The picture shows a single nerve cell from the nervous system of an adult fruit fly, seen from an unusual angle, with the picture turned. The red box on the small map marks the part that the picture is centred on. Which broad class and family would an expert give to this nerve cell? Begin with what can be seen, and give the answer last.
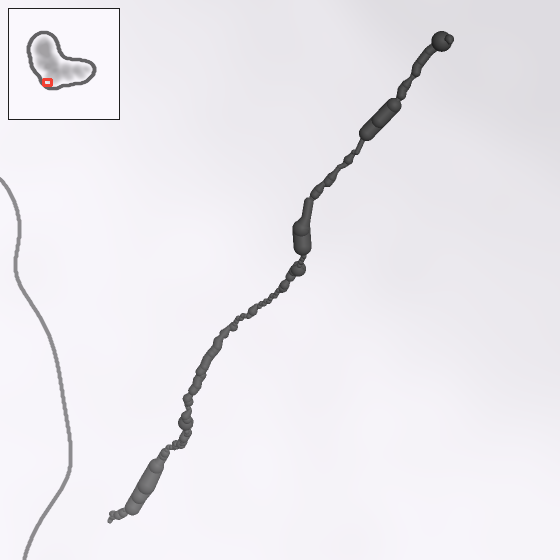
It has a dozen or fewer branch ends. In this view it is taller than it is wide. It is a photoreceptor or other optic-lobe sensory neuron. The name of its family is class visual.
